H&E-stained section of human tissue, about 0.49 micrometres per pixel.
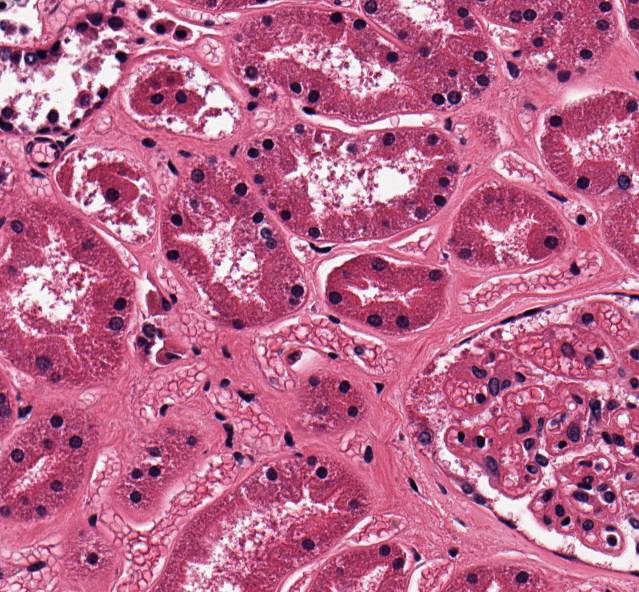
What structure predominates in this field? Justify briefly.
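That's the cortical labyrinth of the kidney. What settles it is the tubules, closely packed and cut in various planes across most of the field.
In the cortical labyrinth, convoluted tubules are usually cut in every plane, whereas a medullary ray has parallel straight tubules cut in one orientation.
The lining is a single layer of cuboidal to low columnar cells with abundant granular eosinophilic cytoplasm and round, dark, evenly sized nuclei toward the base. The lumens are irregular, with pale, wispy, vacuolated material and a ragged apical border.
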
